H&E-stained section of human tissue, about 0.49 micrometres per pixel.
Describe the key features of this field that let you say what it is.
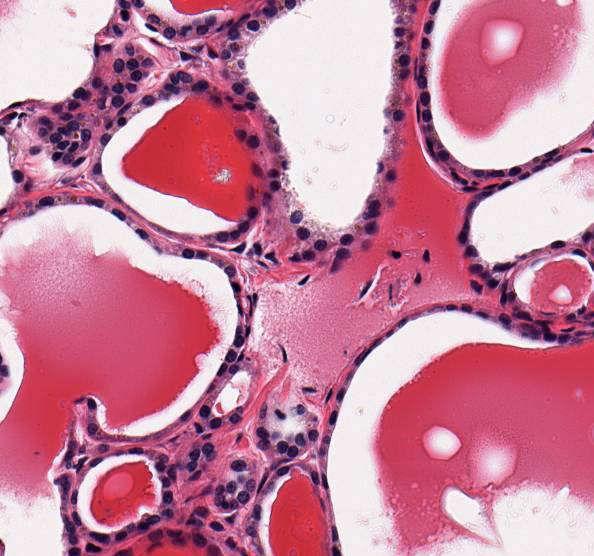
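The answer is thyroid follicle. First, closed rounded units of widely varying size make up the field, each lined by a single layer of flattened to low cuboidal cells and filled with pink material.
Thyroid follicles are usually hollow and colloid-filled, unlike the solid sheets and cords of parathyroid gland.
Second, scant thin fibrous stroma with spindle-shaped nuclei runs between units.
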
